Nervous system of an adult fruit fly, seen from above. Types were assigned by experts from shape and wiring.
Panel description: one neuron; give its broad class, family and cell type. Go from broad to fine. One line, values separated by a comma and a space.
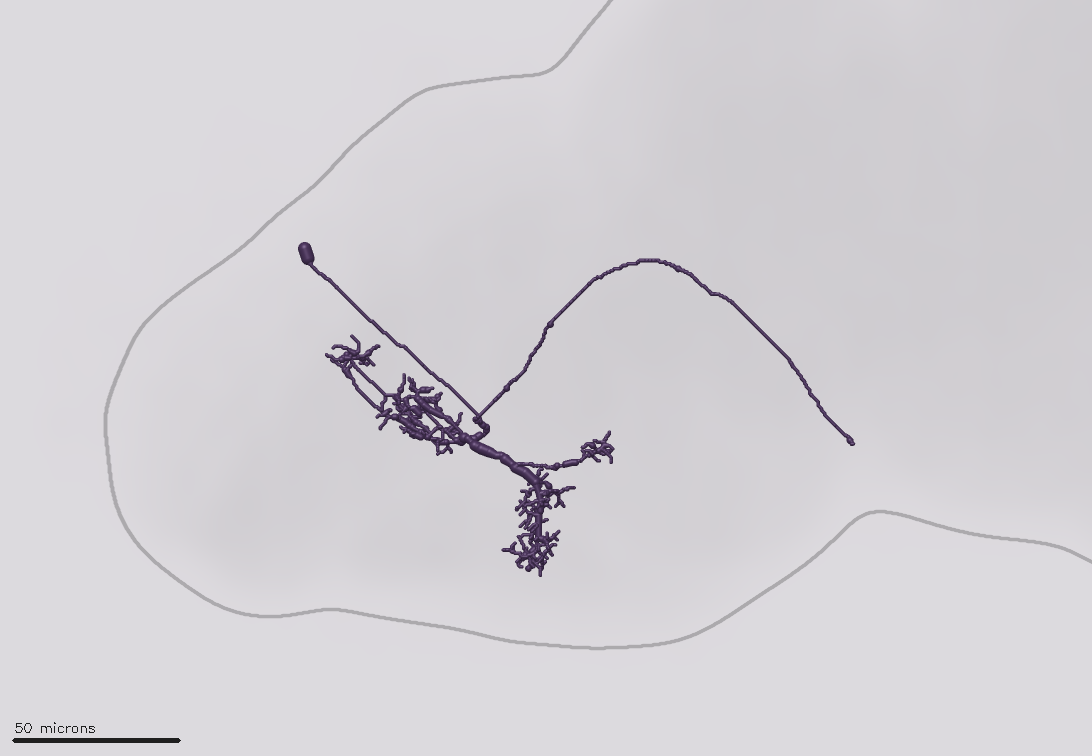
visual projection neuron, TmY, TmY14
